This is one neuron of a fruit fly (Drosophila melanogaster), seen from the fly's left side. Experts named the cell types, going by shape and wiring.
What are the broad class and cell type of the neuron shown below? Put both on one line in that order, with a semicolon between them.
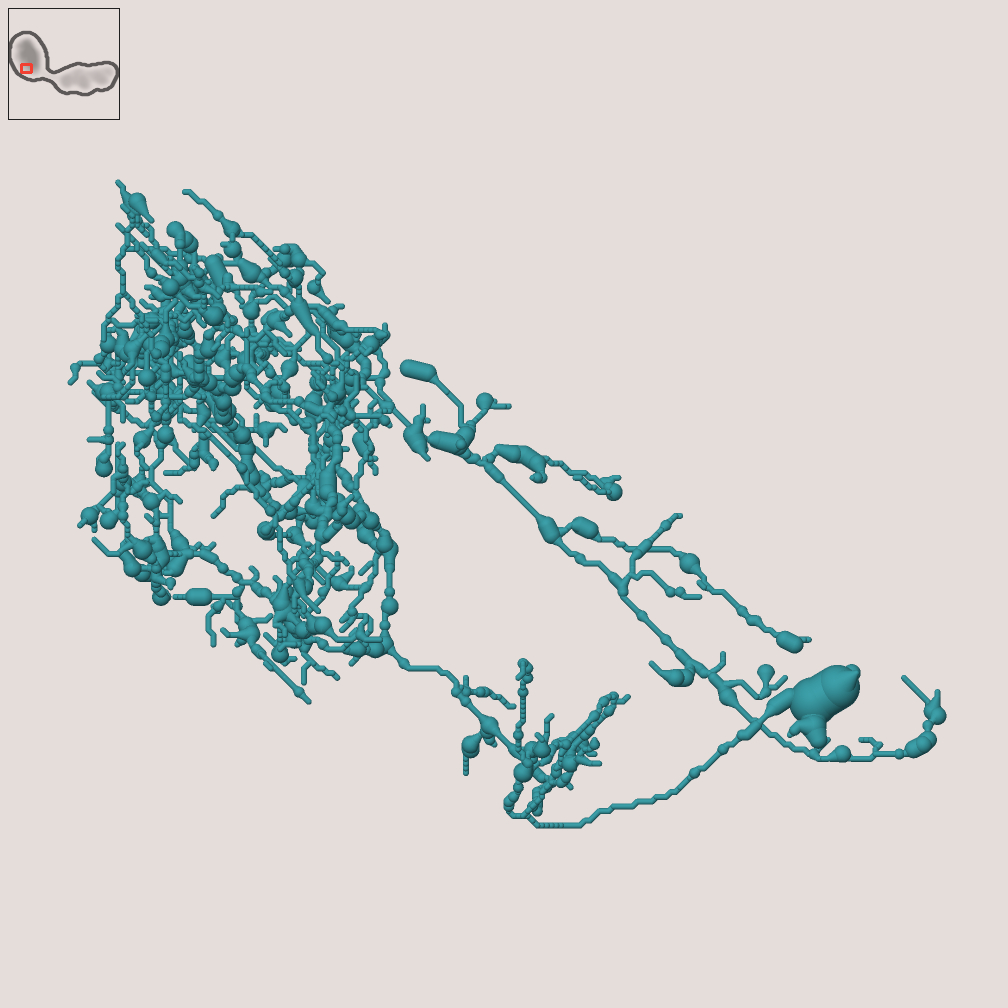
central-brain intrinsic neuron; GNG213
